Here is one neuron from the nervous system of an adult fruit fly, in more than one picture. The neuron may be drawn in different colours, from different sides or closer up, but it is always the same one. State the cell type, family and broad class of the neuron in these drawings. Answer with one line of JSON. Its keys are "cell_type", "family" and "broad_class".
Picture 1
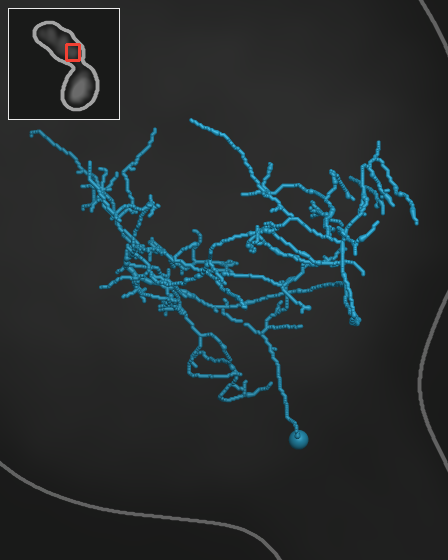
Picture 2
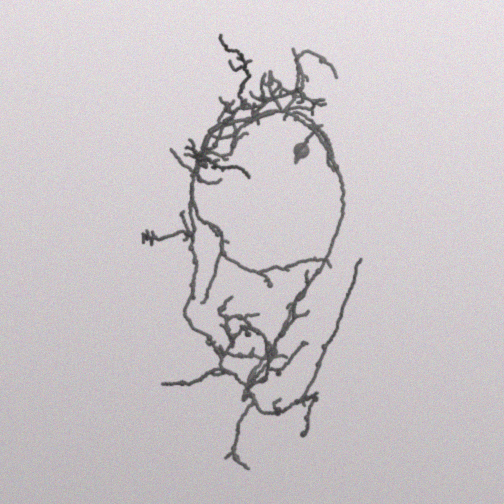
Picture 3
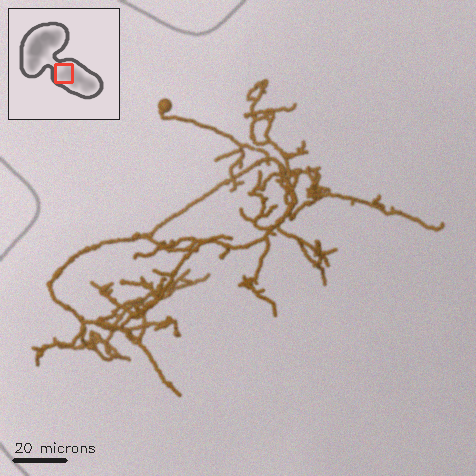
{"cell_type": "IN01A069", "family": "hemilineage 01A", "broad_class": "nerve-cord intrinsic neuron"}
